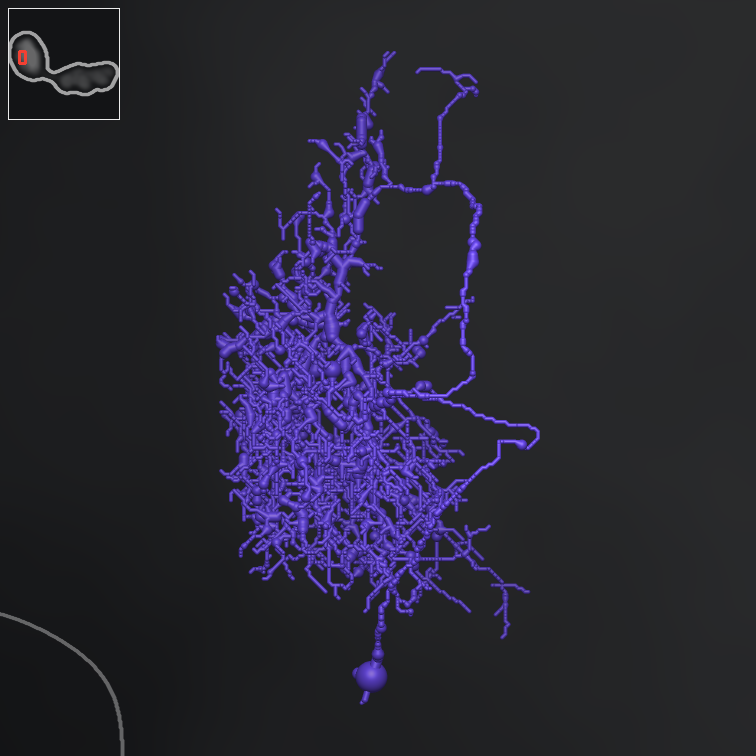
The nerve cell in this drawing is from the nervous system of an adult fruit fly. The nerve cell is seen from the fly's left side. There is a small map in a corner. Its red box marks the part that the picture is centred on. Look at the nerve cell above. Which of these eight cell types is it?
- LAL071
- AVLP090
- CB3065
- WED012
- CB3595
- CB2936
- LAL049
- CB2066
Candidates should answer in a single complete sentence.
Under cell type classification, the neuron is AVLP090.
